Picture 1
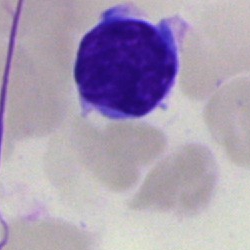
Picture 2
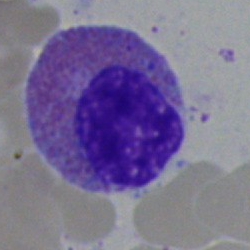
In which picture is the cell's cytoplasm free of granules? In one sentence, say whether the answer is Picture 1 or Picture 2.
What picture 1 shows is a cell with no visible granules in its cytoplasm.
